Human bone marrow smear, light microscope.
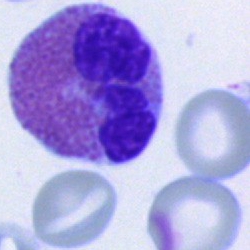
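Eosinophil, the central cell in this stained human bone marrow smear. Its nucleus is divided into several lobes and sits over toward the right side. Plentiful cytoplasm takes up most of the left half, packed with reddish-purple granules.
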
